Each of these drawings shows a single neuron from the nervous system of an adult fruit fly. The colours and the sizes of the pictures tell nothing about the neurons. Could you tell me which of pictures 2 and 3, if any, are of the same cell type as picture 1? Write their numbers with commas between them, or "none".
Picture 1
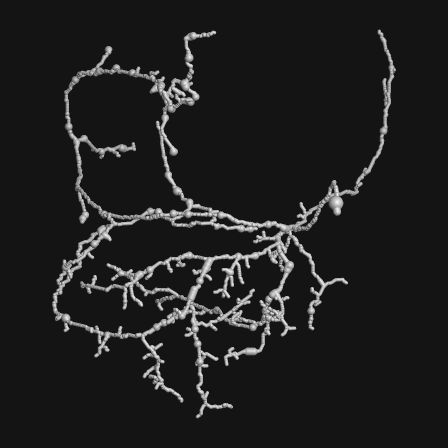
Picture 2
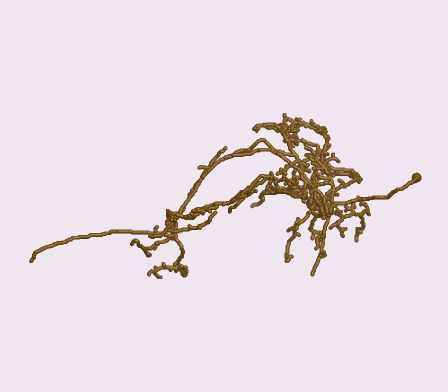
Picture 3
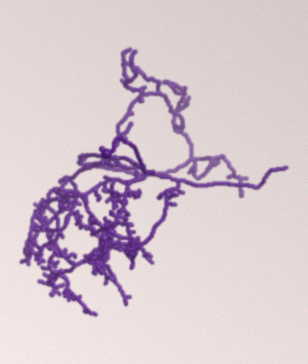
2, 3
